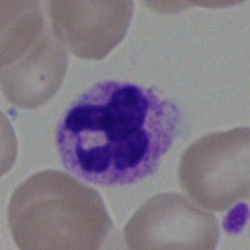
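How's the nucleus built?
It's split into several lobes that stay connected.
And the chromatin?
Dense and dark purple.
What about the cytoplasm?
Pale pinkish-lilac, dotted with fine purple granules.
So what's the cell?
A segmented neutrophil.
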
